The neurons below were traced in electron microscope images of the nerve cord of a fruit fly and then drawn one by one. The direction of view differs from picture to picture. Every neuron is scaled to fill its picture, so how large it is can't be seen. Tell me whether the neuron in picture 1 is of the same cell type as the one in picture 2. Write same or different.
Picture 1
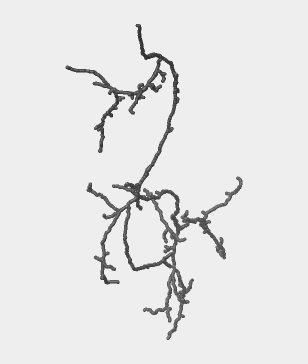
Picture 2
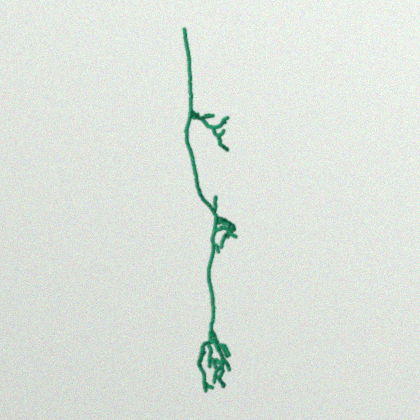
same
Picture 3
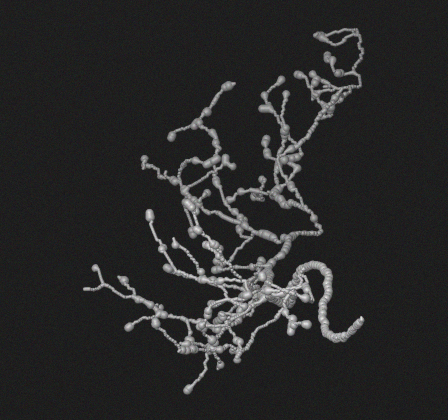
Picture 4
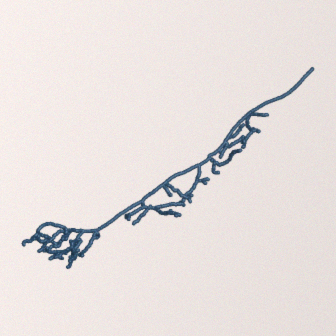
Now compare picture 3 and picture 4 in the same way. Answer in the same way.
same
